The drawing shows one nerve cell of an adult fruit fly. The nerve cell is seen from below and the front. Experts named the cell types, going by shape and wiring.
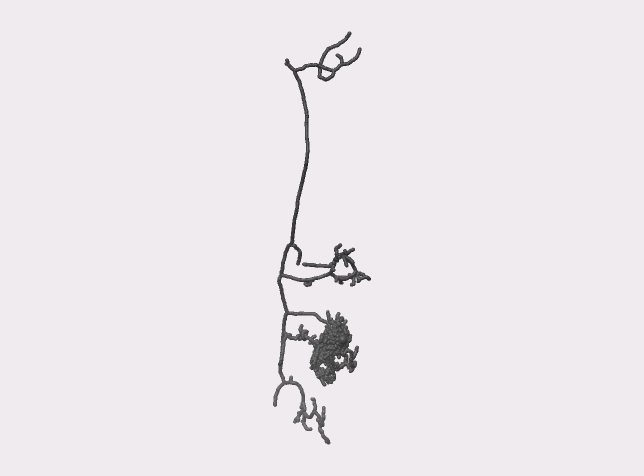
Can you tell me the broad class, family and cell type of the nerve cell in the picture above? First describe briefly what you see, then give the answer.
The cell body can be seen at the bottom of the picture. As drawn here it is more than twice as tall as it is wide. This is an ascending neuron. The family is hemilineage 07B. It is of cell type AN07B005.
